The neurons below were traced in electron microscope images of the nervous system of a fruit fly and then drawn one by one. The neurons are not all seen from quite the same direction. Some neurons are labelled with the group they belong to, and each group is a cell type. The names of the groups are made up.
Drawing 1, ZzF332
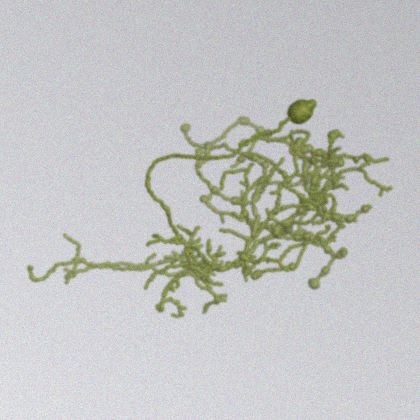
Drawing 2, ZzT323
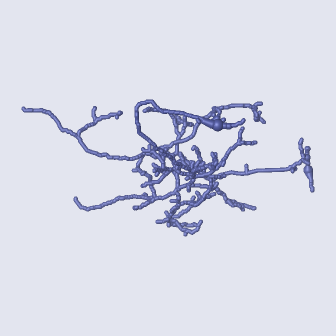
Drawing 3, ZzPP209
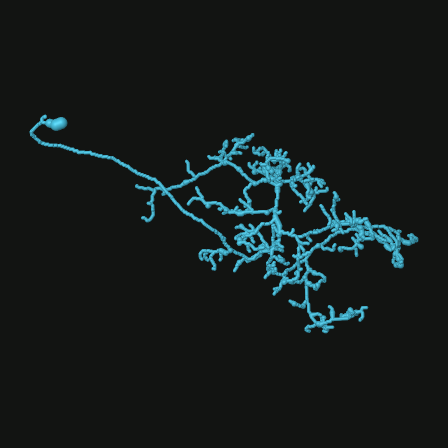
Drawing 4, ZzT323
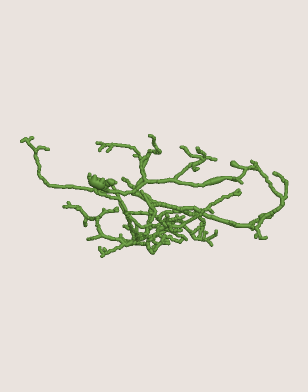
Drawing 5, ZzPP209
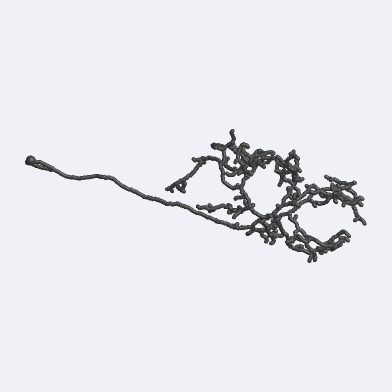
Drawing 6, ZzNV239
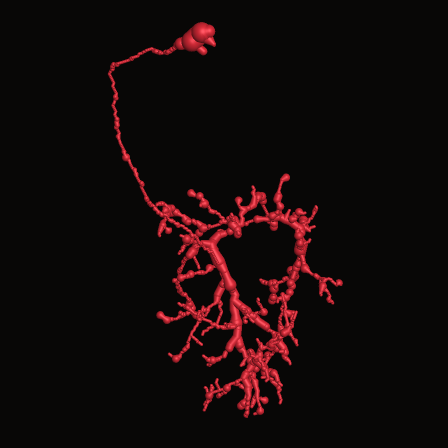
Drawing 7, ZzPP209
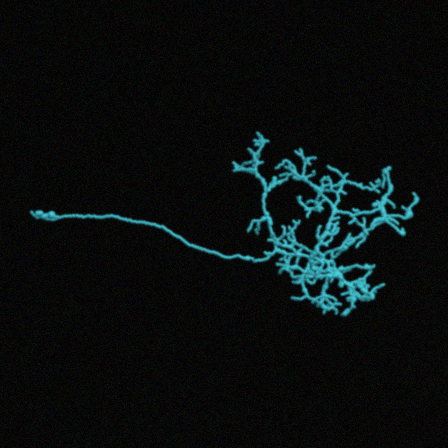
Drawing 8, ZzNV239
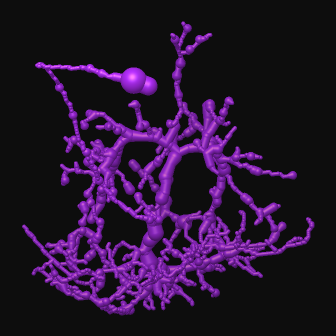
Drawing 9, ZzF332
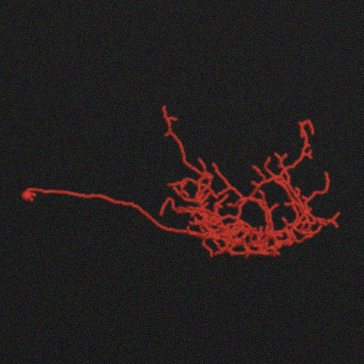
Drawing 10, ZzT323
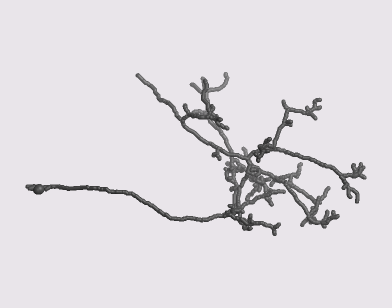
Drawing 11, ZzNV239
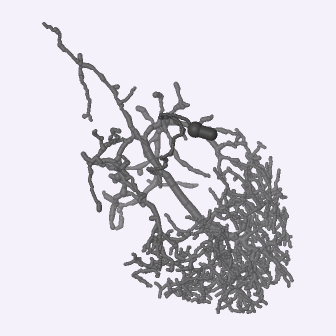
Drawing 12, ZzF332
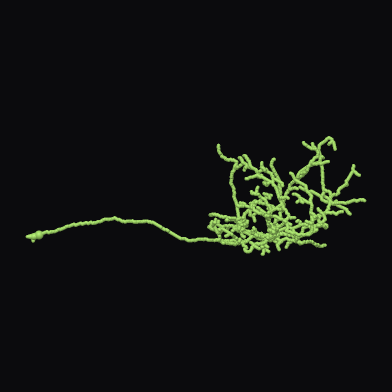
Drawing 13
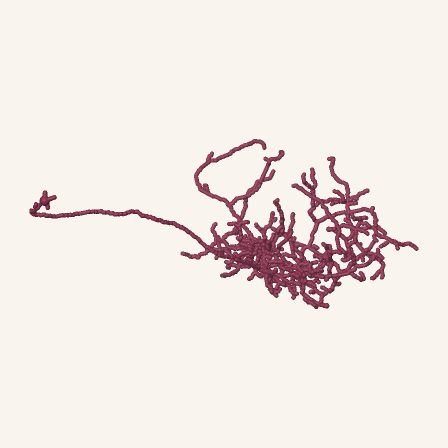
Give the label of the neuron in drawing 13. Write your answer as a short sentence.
It belongs to ZzF332.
